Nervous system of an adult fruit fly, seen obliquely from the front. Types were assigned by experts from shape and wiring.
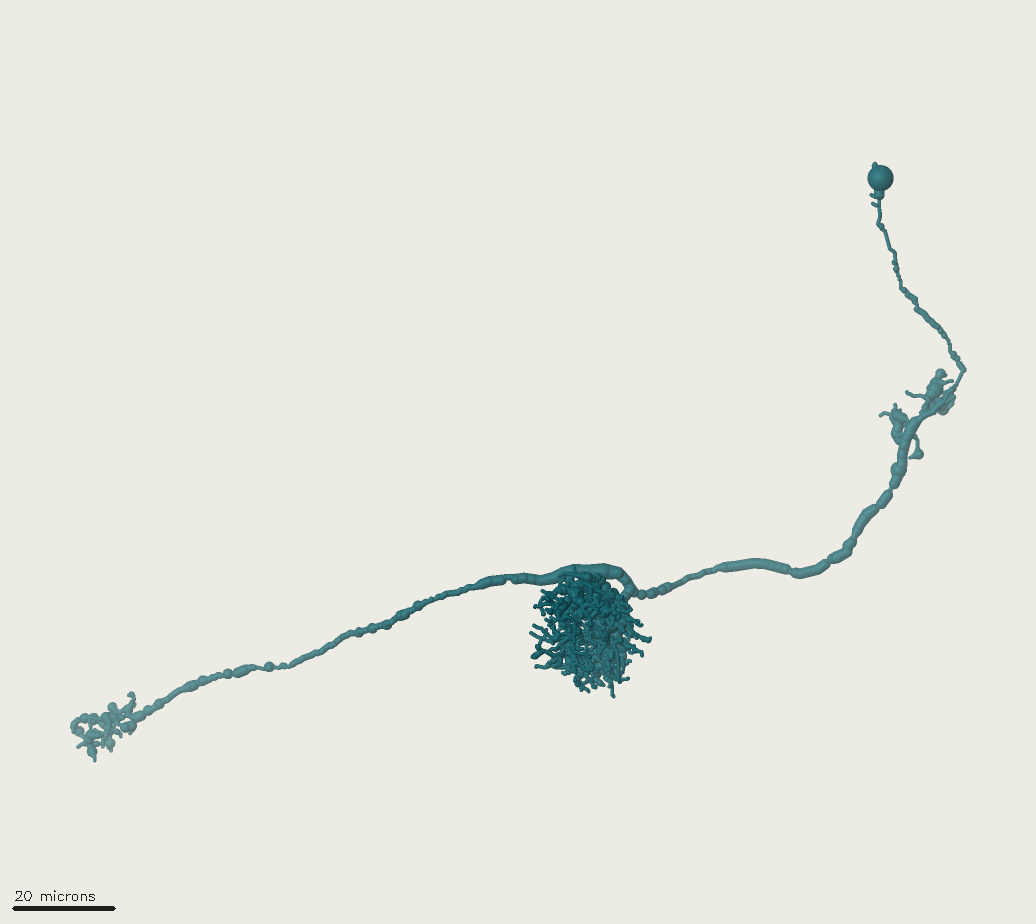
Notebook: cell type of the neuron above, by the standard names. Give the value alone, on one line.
EPG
